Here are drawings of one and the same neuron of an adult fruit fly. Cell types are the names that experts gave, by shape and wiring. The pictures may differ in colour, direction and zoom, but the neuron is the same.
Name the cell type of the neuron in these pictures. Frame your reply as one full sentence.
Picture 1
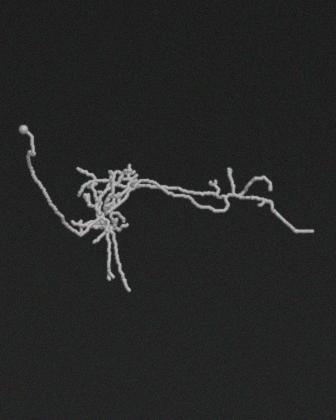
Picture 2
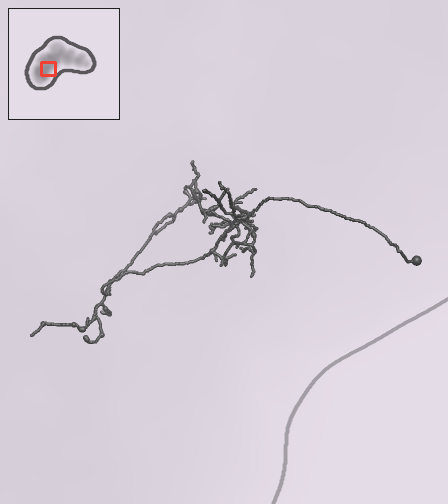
The type of this neuron is the cell type FS1A_b.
